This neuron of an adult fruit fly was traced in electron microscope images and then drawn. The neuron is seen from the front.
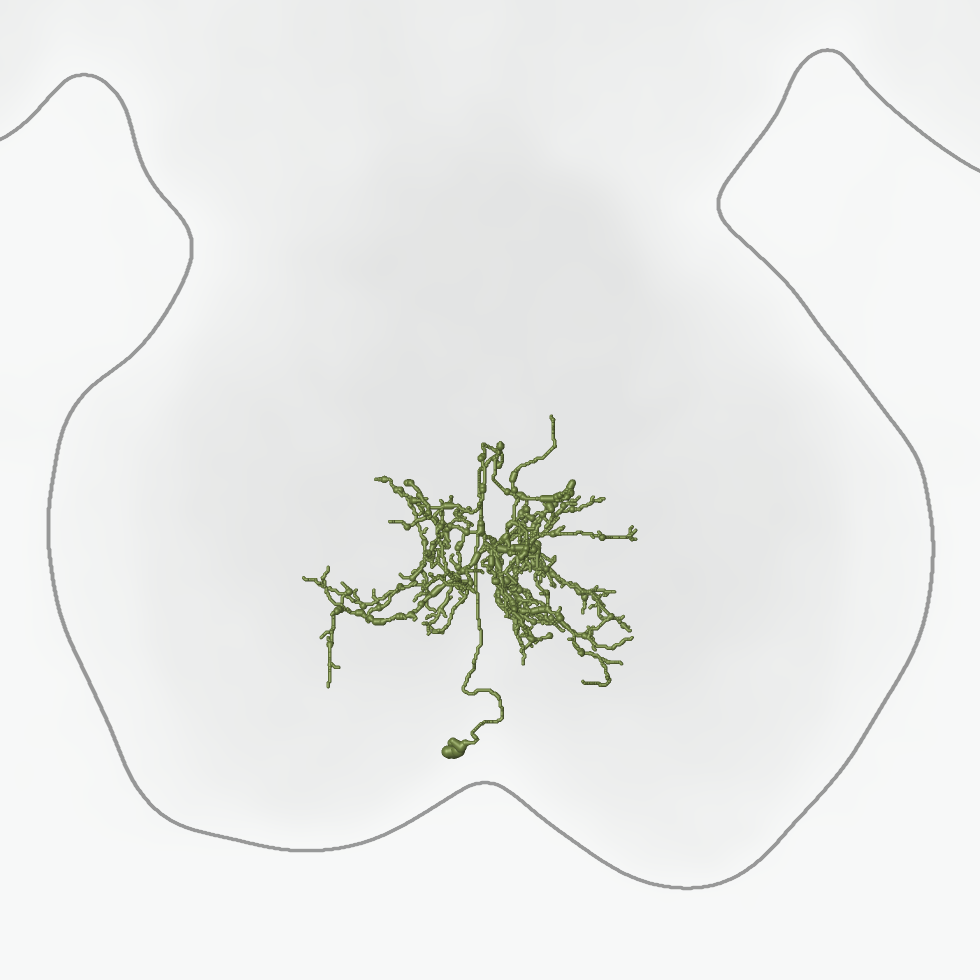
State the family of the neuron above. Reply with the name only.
hemilineage 00A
